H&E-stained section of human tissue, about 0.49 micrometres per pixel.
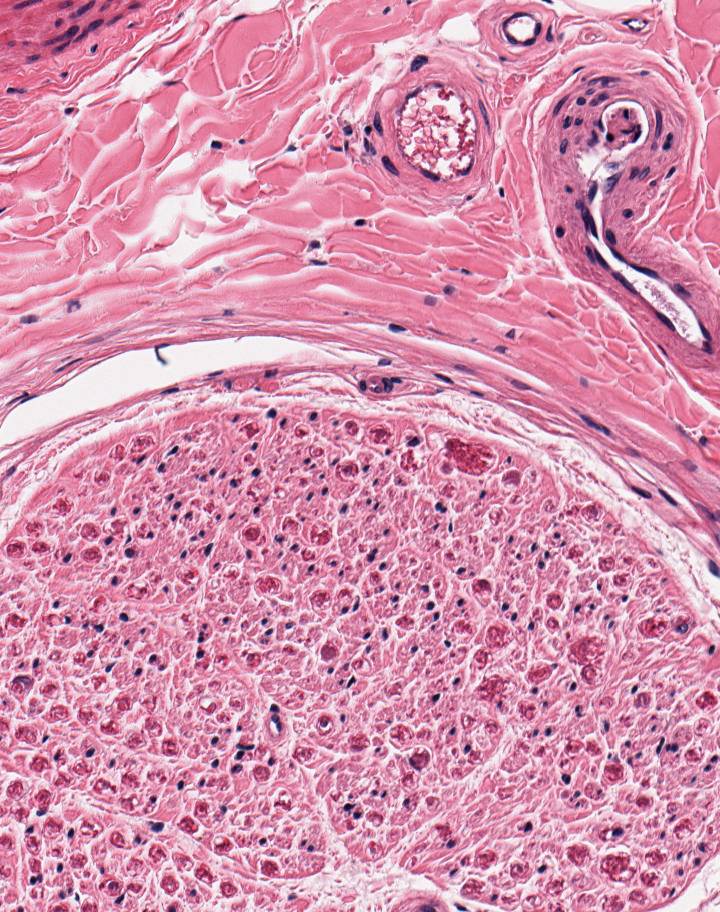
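Tibial nerve. Lower two-thirds: a large rounded bundle of nerve fibres, cut across so that they appear as many small round profiles. Between the profiles: small dark oval nuclei, scattered singly throughout. Above the bundle: dense pink collagenous connective tissue with few nuclei.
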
